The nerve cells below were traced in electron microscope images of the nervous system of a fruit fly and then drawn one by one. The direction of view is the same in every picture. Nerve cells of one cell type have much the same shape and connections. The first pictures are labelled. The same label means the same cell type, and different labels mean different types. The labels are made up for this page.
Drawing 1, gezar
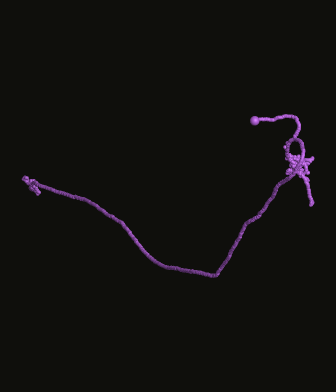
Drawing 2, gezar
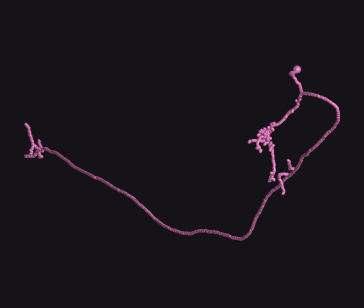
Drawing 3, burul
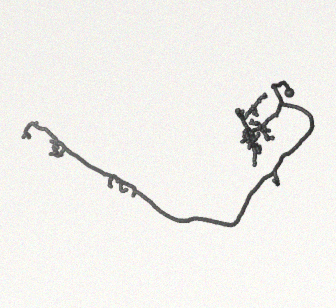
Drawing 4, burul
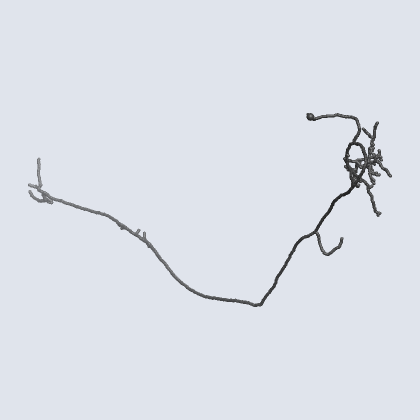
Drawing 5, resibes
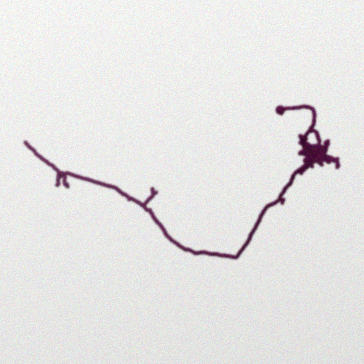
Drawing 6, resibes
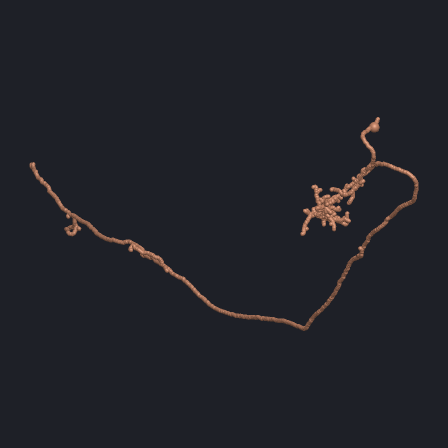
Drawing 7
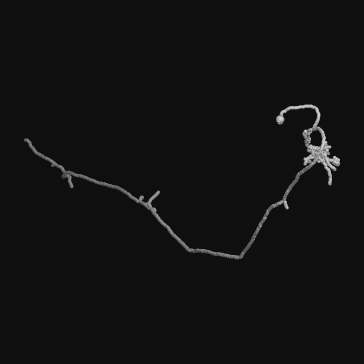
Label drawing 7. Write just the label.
resibes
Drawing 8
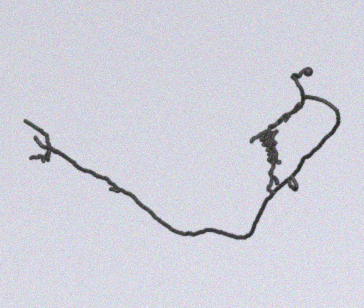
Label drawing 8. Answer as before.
gezar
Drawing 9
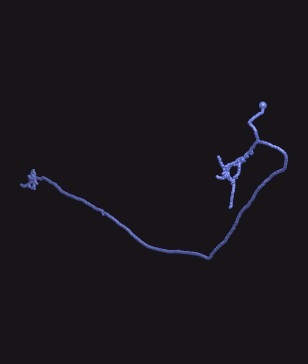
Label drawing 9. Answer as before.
gezar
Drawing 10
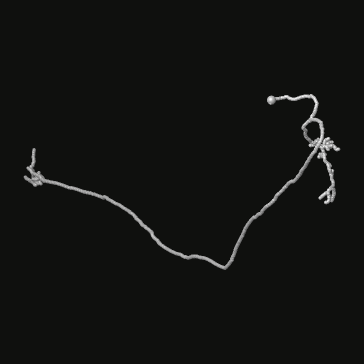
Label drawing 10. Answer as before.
gezar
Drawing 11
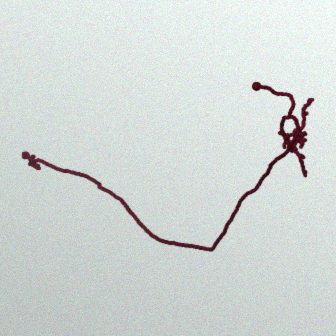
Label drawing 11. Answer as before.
gezar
